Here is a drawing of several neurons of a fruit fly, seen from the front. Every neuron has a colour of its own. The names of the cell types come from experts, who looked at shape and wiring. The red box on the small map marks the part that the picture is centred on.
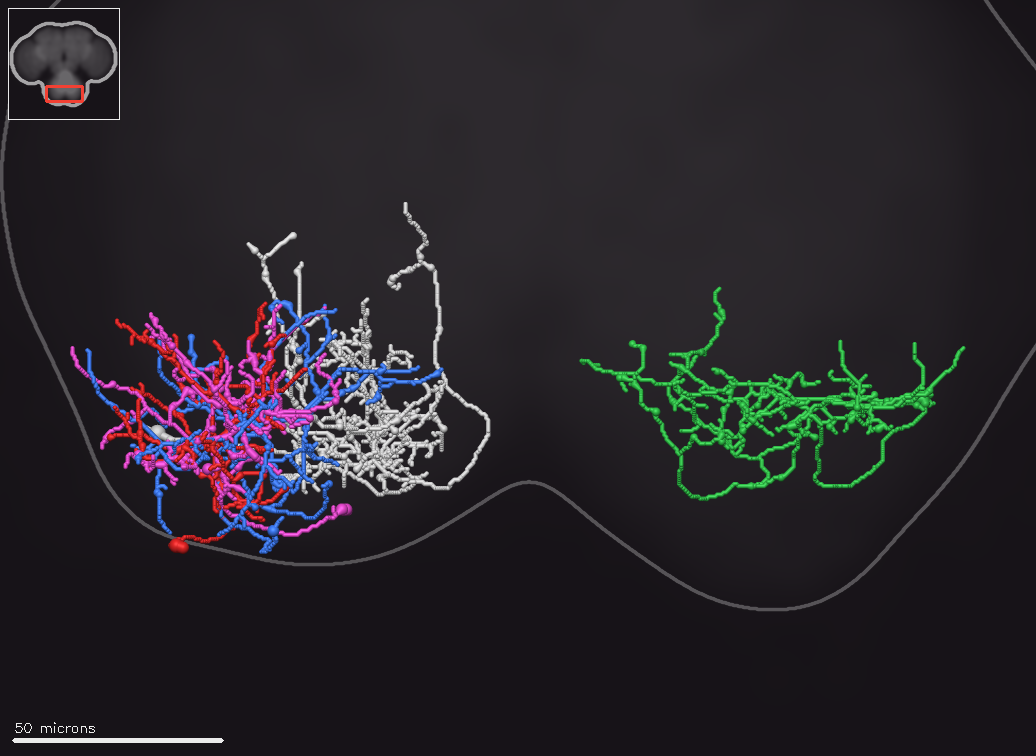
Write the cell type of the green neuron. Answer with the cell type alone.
IN01B061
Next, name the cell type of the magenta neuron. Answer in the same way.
IN01B049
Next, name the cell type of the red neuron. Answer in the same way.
IN01B057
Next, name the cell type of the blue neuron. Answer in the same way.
IN01B064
